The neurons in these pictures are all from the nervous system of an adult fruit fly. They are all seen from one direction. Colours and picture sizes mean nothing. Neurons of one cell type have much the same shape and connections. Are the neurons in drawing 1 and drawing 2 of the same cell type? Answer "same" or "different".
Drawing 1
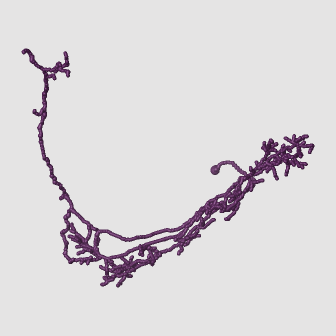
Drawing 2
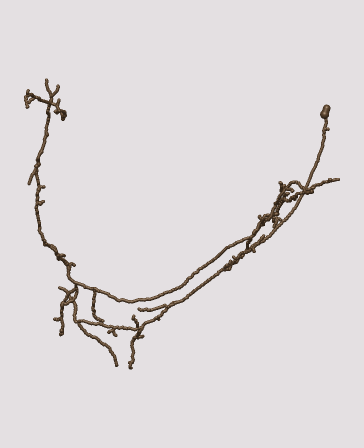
same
